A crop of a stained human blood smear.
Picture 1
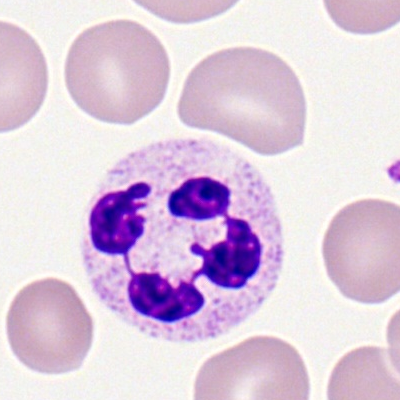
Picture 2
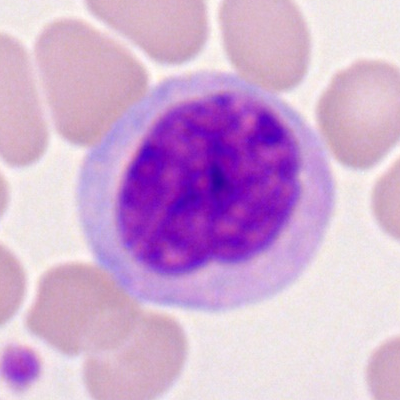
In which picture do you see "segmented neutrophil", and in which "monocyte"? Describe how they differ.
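Let me see: the segmented neutrophil is picture 1, so the monocyte is picture 2. In the first, the nucleus is split into four separate lobes arranged in a ring, joined by thin threads of chromatin.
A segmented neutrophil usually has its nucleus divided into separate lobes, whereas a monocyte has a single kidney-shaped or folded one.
Chromatin is dark purple and coarsely clumped in both, with paler areas between the dark patches in the monocyte. Cytoplasm: abundant, pale pink and evenly sprinkled with fine lilac granules in the neutrophil; a moderate pale bluish-lavender rim around the whole nucleus in the monocyte.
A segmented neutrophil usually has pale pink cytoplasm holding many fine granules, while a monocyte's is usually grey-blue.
I don't see any distinct granules in the monocyte, nor any vacuoles.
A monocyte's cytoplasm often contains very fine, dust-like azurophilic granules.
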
